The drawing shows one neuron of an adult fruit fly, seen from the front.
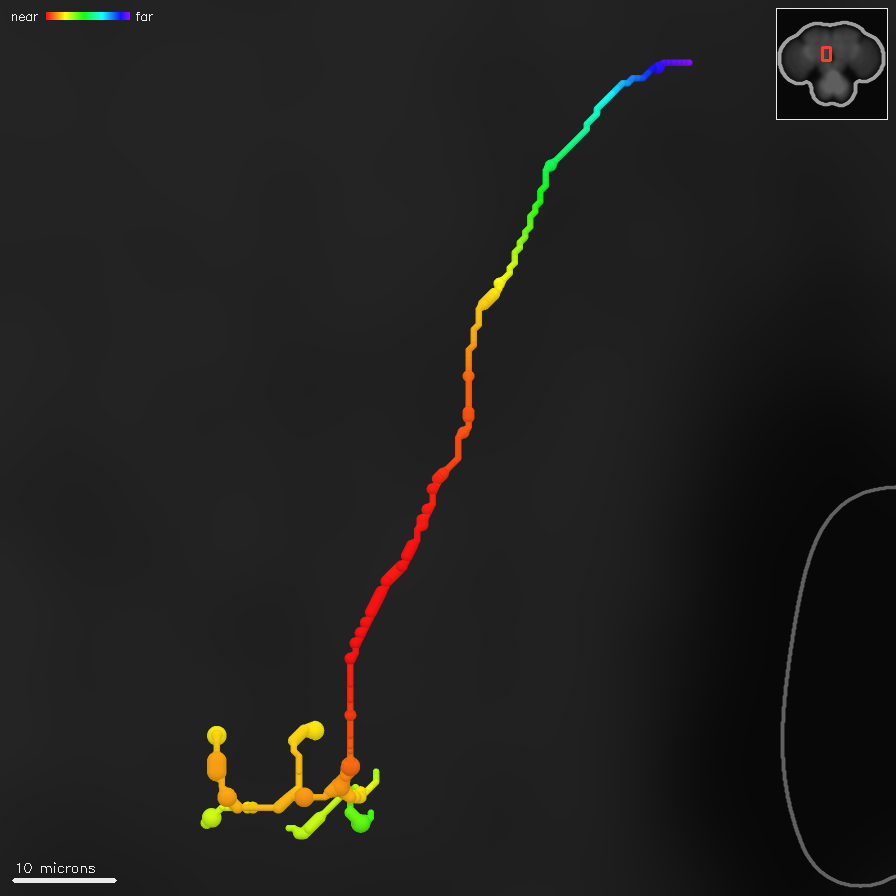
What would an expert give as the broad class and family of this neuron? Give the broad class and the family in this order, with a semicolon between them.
sensory neuron entering the brain; class olfactory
